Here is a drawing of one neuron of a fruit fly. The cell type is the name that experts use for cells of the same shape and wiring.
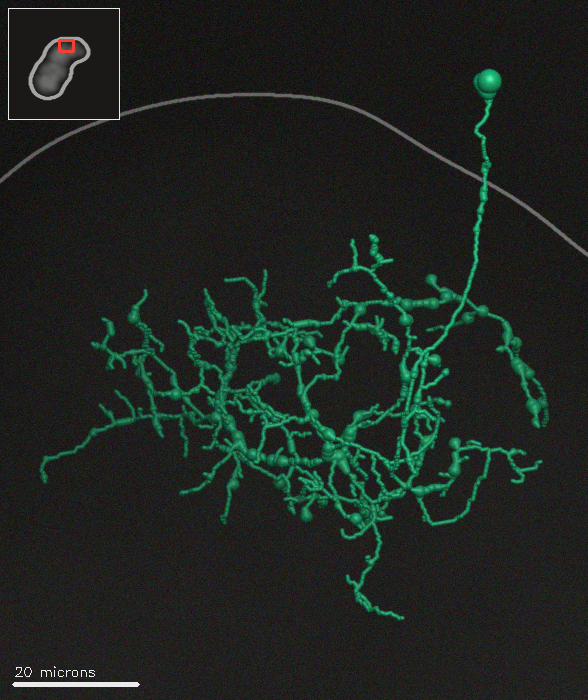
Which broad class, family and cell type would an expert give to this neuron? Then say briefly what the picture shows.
Its broad class is nerve-cord intrinsic neuron. The family is hemilineage 20A.22A. The cell type is IN20A.22A067. Its cell body lies at the upper right of the picture. From top to bottom in the picture it spans about 90 microns. The picture shows dozens of branch ends.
